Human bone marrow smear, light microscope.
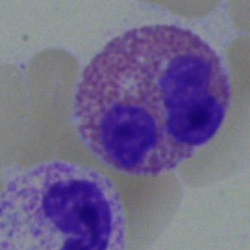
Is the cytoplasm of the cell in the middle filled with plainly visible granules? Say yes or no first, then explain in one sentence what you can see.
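Yes. Granules pack the cytoplasm throughout the cell.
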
